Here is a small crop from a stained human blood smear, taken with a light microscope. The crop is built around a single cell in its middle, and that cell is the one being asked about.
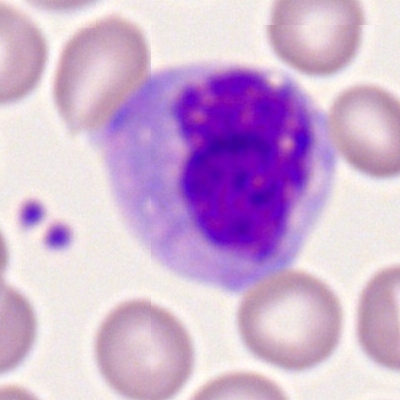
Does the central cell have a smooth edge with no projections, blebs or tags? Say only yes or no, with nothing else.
Yes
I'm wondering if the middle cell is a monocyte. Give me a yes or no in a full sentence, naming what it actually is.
Yes, the cell positioned at the centre of the crop is a monocyte.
